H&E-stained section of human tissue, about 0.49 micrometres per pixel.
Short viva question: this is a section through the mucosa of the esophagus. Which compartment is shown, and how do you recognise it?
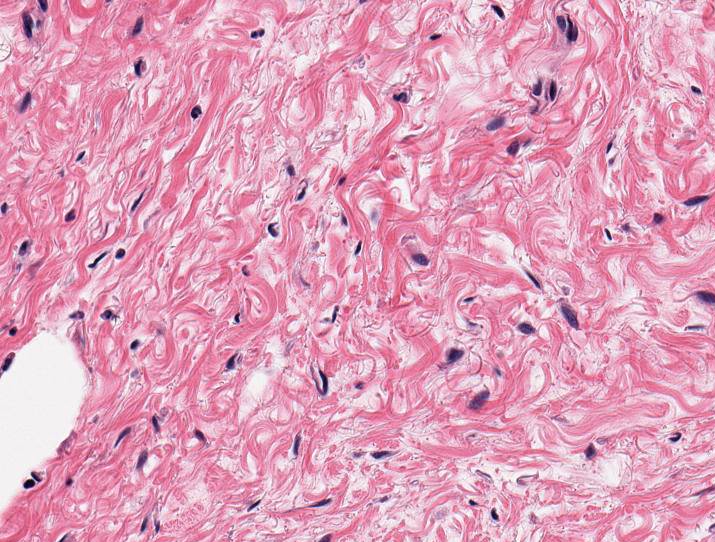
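That's loose connective tissue. It looks much the same right across the field, with no separate zones, and its wavy pink collagen fibres run in haphazard, interlacing directions.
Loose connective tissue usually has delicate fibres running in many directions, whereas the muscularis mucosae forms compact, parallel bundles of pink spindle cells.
The nuclei are small, dark and elongated, scattered sparsely, with little or no cytoplasm visible as they sit straight between the fibres.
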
